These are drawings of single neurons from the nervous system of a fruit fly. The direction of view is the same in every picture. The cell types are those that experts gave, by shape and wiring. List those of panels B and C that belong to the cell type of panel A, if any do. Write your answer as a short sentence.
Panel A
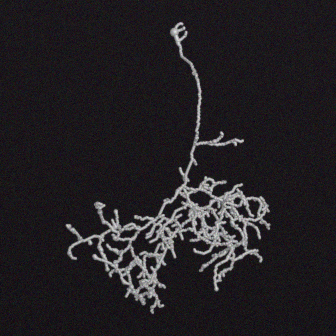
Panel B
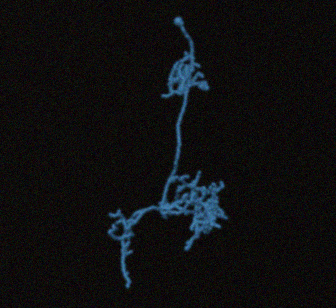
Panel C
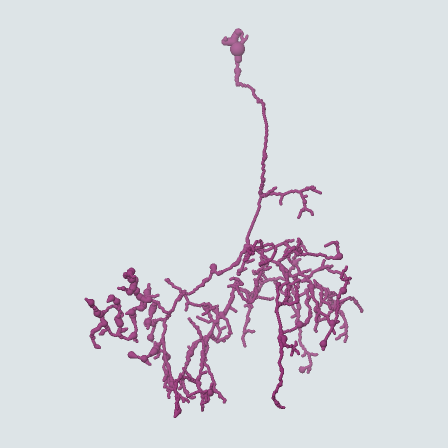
Panel C is of the same cell type.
